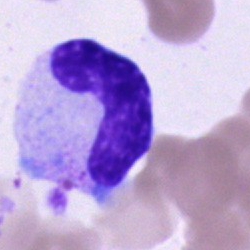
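Band neutrophil, the central cell. First, the nucleus: a thick curved band bent into a C shape, running along the top and right side of the cell. Next, the cytoplasm: its lower edge is tinged a deeper blue, and fine violet granules are scattered throughout it.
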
